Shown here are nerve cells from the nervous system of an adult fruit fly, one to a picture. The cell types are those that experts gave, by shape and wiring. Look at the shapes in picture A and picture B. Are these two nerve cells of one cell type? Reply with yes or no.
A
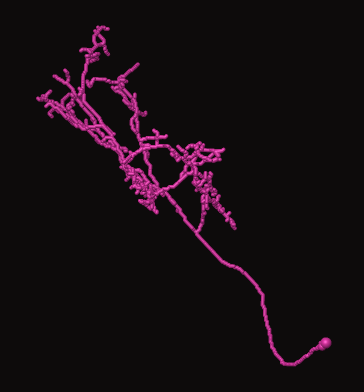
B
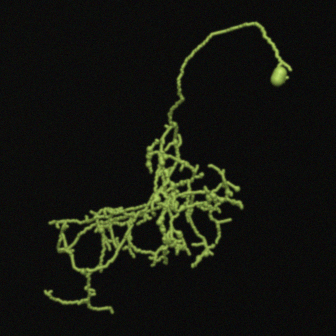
yes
